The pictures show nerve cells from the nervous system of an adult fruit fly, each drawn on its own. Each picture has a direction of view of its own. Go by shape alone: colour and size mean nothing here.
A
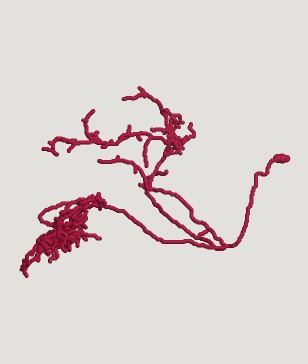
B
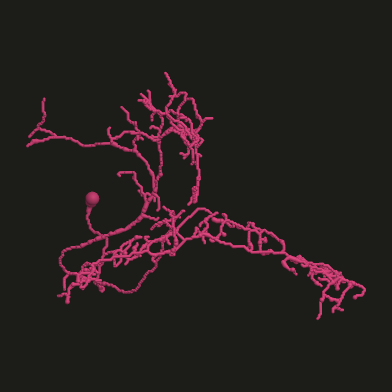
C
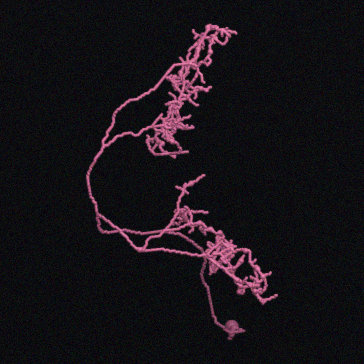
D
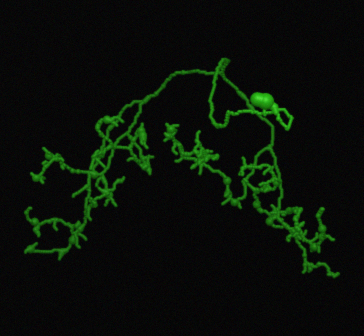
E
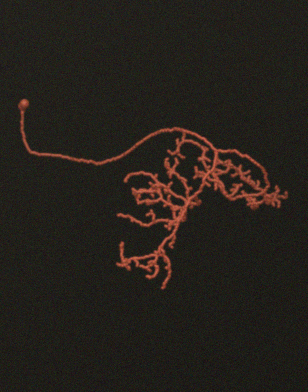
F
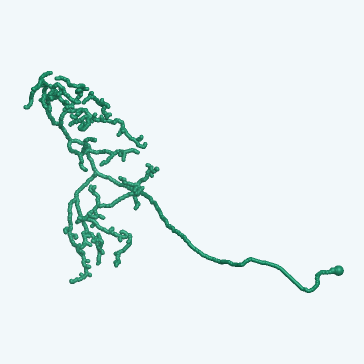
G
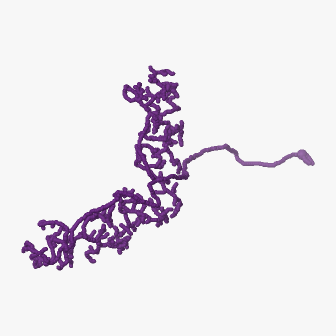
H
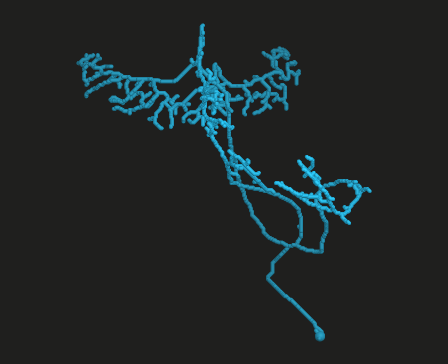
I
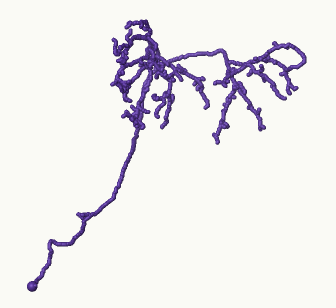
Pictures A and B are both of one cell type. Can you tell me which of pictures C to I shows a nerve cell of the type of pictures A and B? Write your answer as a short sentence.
The nerve cell in picture H is of the same cell type.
